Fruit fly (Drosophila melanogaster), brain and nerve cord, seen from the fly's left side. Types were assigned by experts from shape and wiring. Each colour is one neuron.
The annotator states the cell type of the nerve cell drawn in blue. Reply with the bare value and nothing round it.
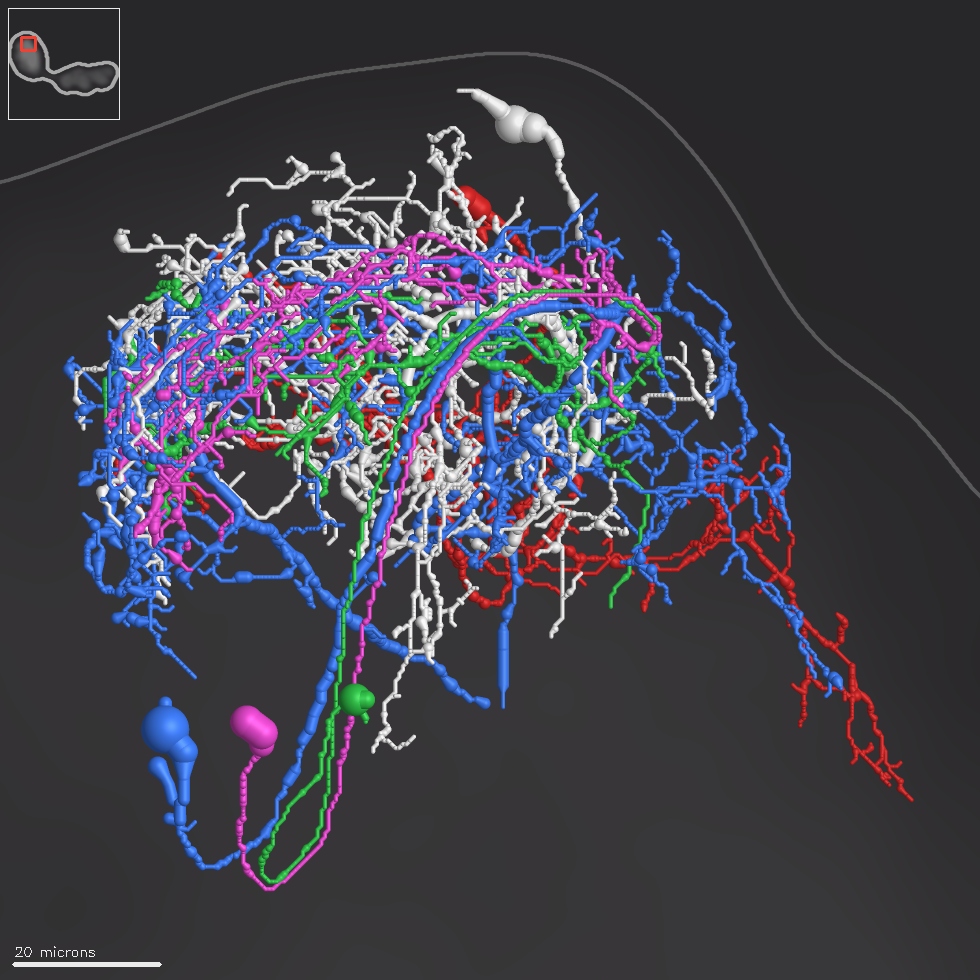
SLP066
